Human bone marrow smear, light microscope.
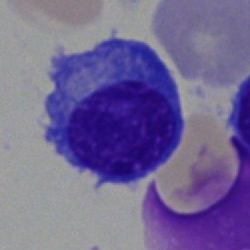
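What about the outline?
Irregular, with small ragged projections along the left edge.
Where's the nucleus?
Toward the lower right of the cell.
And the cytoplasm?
Deep blue, with no distinct granules.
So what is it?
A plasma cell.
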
